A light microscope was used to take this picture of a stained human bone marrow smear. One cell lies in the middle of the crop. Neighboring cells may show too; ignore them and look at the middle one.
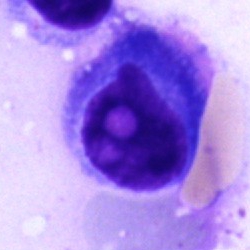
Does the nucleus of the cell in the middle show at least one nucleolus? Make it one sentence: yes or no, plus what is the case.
Yes, one or more nucleoli are seen in the nucleus of the cell.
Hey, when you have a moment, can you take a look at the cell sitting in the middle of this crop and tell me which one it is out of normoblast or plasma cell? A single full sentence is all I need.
The cell the crop is centered on is a plasma cell.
